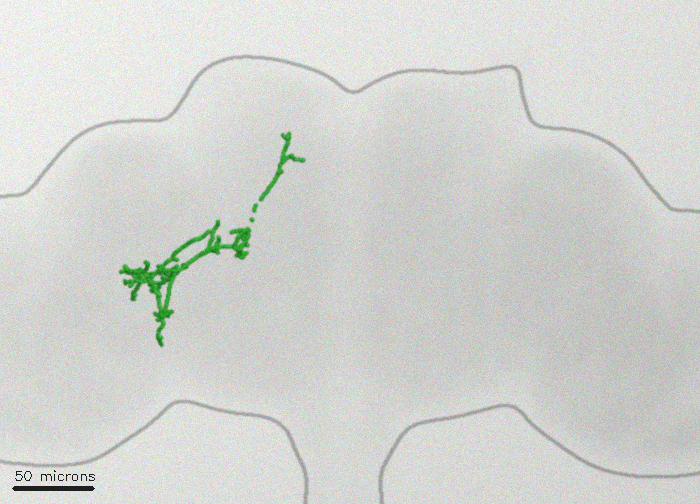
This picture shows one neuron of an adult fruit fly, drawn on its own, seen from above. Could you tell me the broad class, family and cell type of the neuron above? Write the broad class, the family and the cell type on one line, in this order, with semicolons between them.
central-brain intrinsic neuron; hemilineage VLPd&p1_posterior; SIP049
